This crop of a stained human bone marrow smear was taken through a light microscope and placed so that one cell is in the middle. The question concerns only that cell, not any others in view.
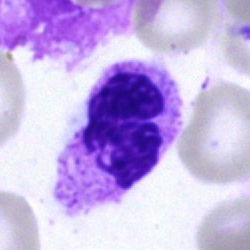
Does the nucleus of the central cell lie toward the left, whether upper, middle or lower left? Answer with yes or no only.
No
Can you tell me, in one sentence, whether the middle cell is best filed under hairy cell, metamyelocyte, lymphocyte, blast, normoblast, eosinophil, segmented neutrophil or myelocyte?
Classified as a segmented neutrophil is the cell in the middle of this crop.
